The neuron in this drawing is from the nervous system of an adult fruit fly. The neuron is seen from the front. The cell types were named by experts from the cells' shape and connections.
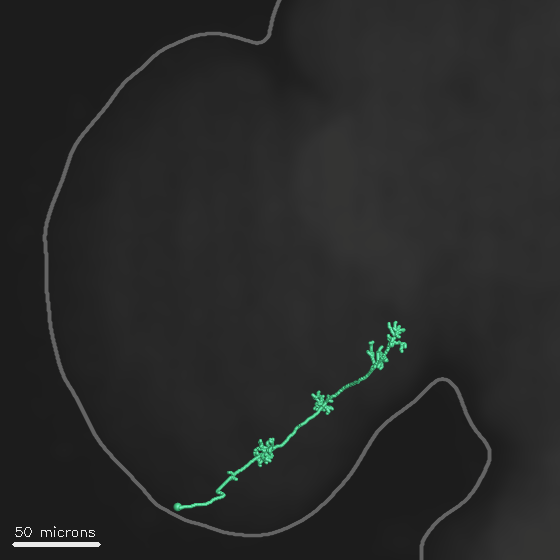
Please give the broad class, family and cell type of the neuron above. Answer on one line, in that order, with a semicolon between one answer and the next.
optic-lobe intrinsic neuron; TmY; TmY17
